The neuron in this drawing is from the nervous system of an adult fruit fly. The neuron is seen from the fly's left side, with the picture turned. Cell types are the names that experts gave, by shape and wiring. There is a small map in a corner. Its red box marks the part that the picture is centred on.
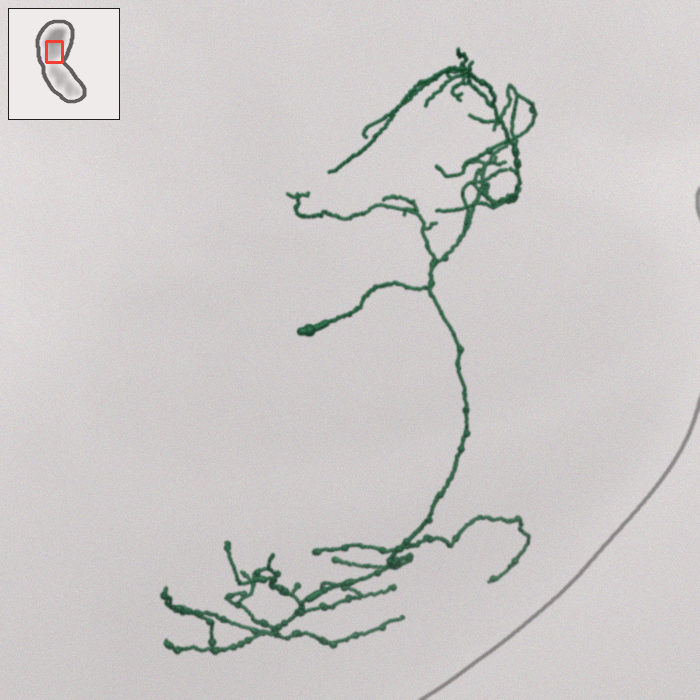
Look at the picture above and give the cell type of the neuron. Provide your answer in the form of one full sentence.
It is as LPT111 that this neuron is typed.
